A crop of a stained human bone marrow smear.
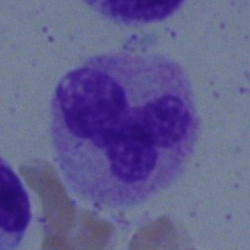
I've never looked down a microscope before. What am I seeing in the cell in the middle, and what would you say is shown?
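The cell has a roughly round outline and a smooth border. Its chromatin stains dark purple, broken by a few paler mottled patches. Cytoplasm is plentiful and pale greyish lilac, holding only fine, faint lilac granules. The cell shown is a band neutrophil.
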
